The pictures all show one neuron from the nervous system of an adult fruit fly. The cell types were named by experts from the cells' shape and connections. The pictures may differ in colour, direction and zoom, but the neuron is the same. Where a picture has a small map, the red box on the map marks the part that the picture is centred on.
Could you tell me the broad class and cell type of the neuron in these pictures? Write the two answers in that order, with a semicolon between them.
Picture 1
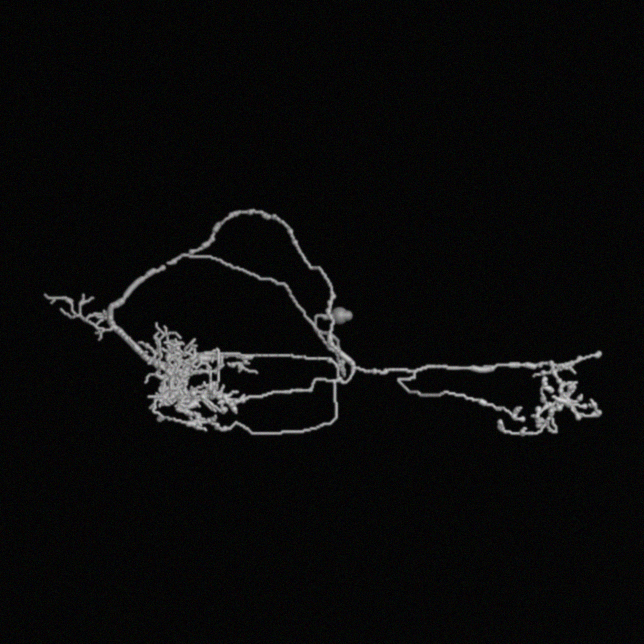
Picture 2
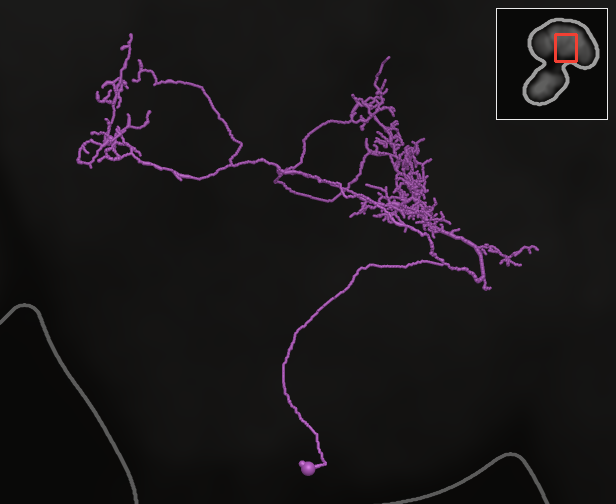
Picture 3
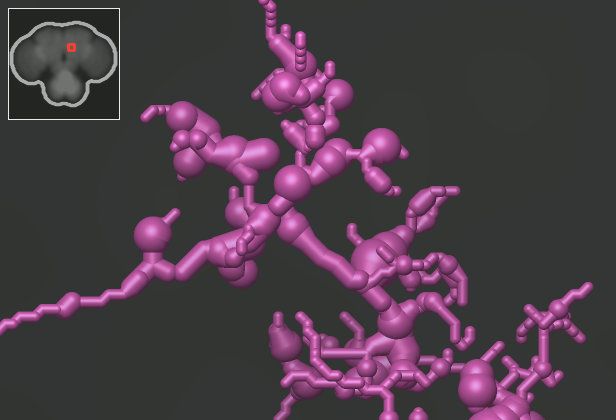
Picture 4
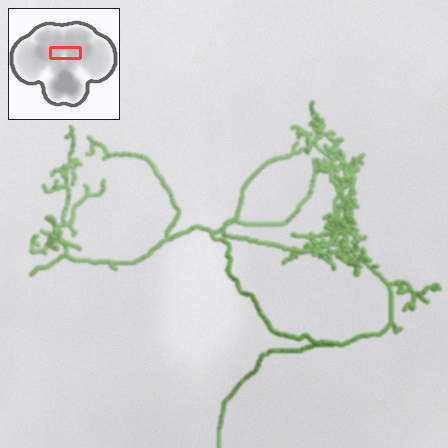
central-brain intrinsic neuron; PS334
